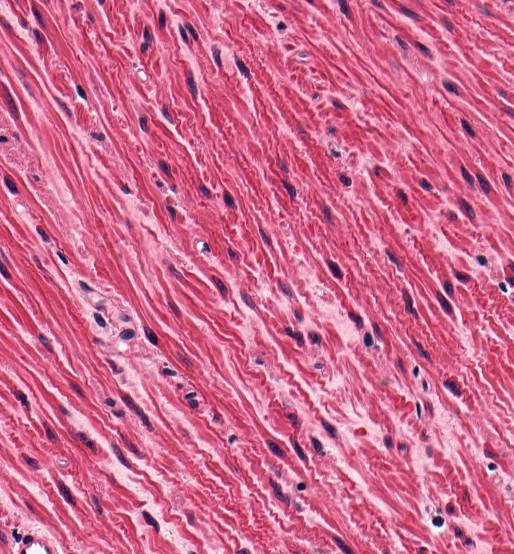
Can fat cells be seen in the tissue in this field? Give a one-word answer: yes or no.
No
